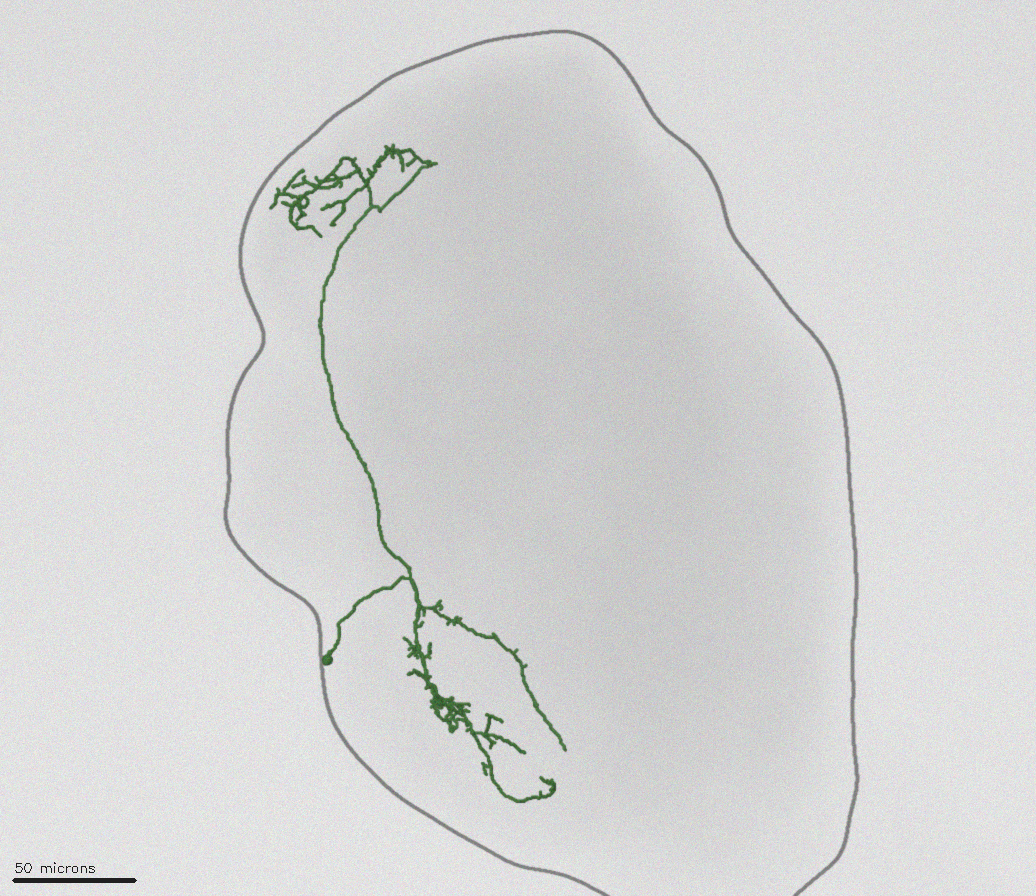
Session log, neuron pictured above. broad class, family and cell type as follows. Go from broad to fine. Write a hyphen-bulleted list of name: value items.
- broad class: central-brain intrinsic neuron
- family: hemilineage FLAa2
- cell type: GNG595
